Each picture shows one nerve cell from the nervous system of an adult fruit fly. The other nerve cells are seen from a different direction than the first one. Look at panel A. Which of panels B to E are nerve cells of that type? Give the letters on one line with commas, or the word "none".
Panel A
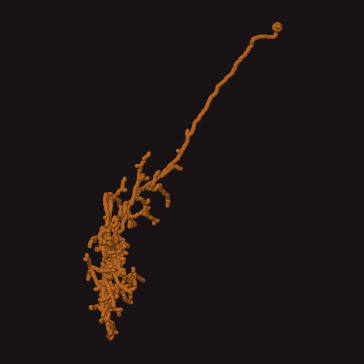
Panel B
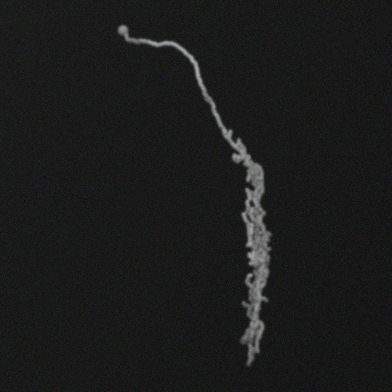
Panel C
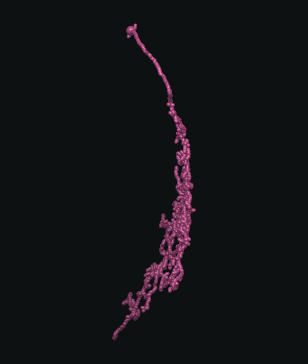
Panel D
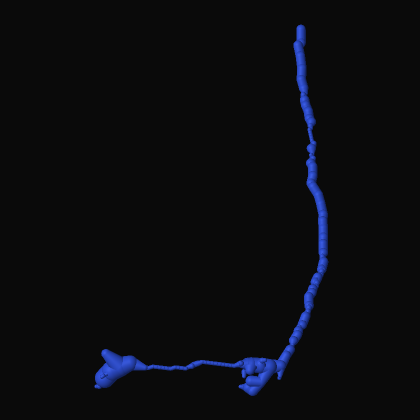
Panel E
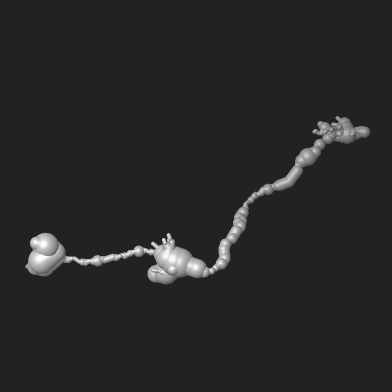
B, C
